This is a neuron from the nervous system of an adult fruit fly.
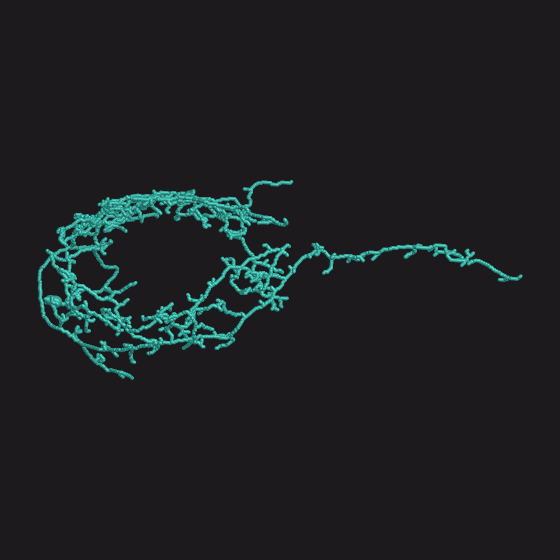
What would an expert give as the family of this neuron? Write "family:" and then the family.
family: hemilineage 19A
